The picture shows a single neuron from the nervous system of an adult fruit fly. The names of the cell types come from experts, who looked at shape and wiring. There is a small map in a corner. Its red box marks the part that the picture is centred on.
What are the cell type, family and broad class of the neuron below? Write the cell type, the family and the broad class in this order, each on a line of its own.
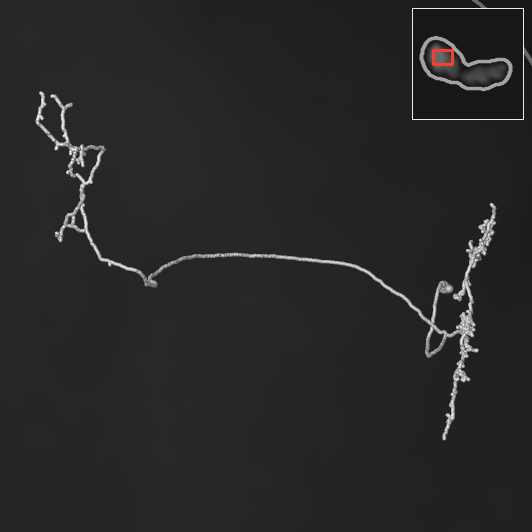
PLP042_b
hemilineage SLPa&l1_lateral
central-brain intrinsic neuron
